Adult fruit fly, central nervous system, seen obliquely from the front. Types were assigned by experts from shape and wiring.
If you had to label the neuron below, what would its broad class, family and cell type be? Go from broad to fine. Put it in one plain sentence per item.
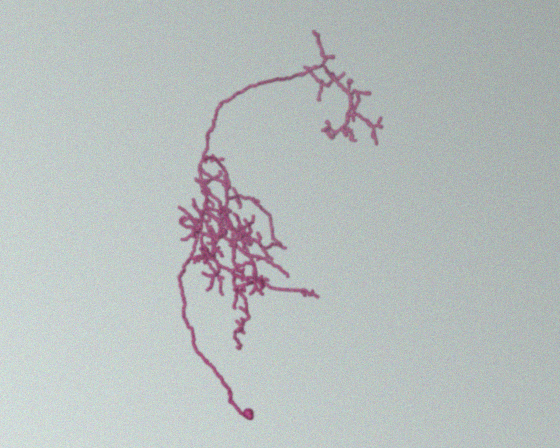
A central-brain intrinsic neuron of hemilineage VESa1, type CB3419.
